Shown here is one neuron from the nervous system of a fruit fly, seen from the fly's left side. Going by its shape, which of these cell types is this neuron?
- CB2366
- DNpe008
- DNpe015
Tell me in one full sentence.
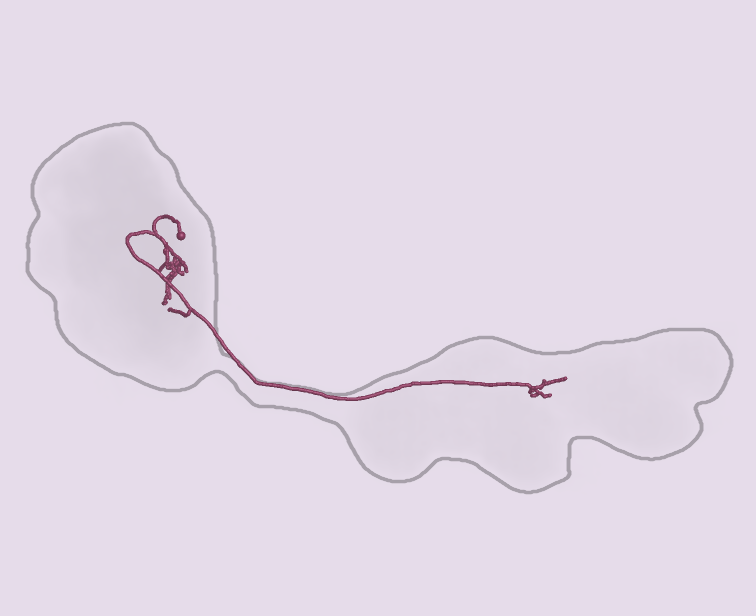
In terms of cell type, the neuron is DNpe008.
